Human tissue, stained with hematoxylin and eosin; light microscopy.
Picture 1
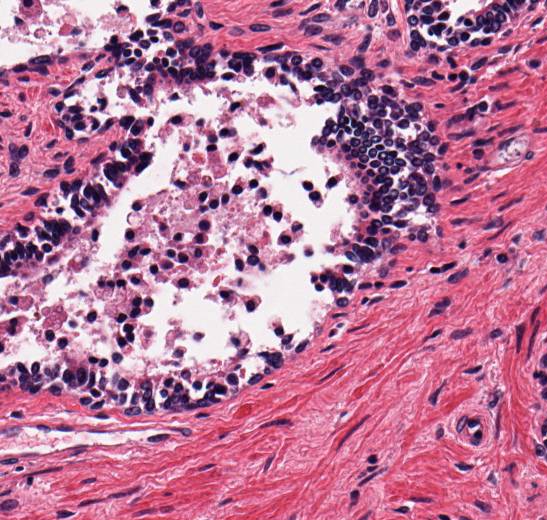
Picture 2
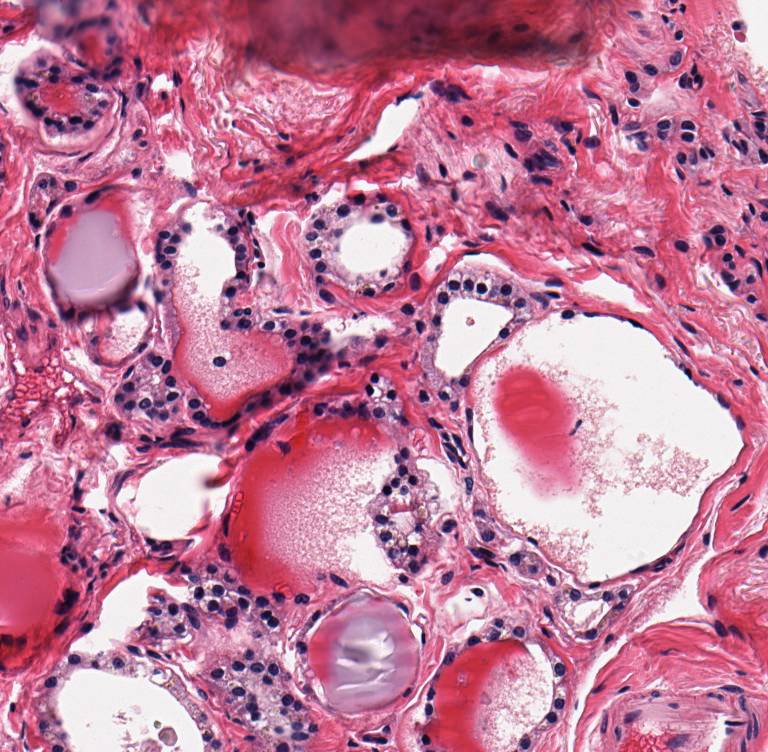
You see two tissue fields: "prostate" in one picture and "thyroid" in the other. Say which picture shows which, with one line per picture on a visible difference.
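Picture 1 is from the prostate. The surrounding stroma is dense, pink, and fibromuscular, with elongated spindle-shaped nuclei.
Picture 2 is from the thyroid. The follicles are lined by a single layer of flattened to cuboidal cells with small, round, dark nuclei.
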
